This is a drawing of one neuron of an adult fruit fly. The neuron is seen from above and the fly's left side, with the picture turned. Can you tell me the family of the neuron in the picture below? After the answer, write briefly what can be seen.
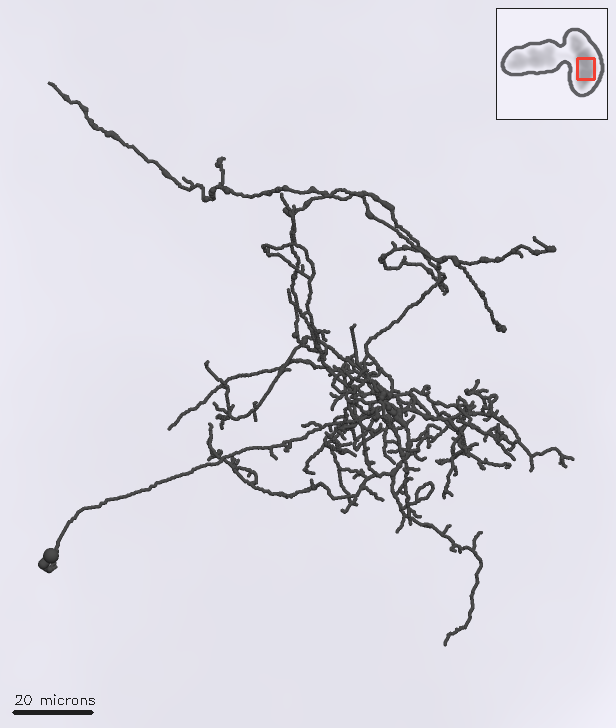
The family is hemilineage SMPpv2_ventral. It is a central-brain intrinsic neuron. It is in the brain and does not reach the nerve cord. Its cell body lies at the lower left of the picture. By the scale bar it is about 150 microns tall in this view.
